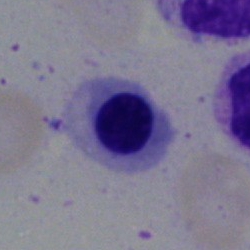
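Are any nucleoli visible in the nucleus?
No, I can't make out any.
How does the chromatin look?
Dense and dark purple all through the nucleus.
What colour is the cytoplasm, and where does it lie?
Pale blue, forming a broad rim all the way round the nucleus.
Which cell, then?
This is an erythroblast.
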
